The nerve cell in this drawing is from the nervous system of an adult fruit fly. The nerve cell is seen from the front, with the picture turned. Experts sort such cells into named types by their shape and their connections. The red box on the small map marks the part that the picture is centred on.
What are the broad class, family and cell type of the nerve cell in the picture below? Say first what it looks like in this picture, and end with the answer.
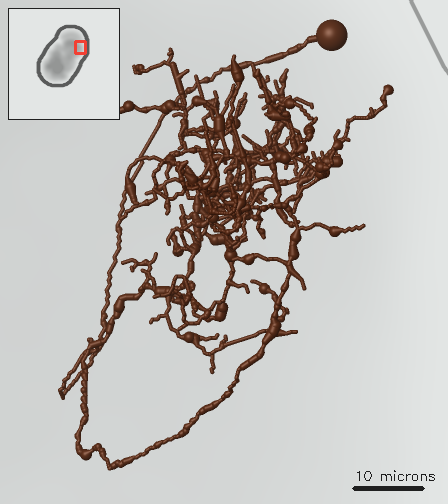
The cell body is at the upper right of the picture. From top to bottom in the picture it spans about 65 microns. The picture shows dozens of branch ends. This is a central-brain intrinsic neuron. The family is hemilineage SLPp&v1_posterior. The cell type is LHPV4b1.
